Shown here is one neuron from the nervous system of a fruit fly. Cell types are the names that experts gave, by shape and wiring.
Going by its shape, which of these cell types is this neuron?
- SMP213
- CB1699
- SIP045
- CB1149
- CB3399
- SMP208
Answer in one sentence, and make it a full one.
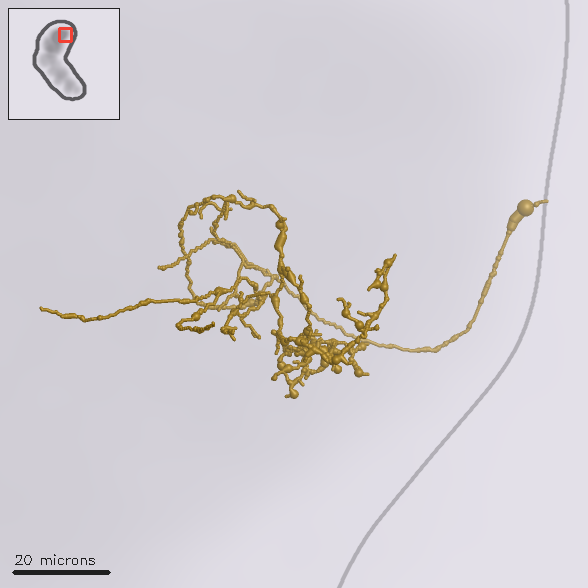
Belonging to the cell type CB3399 is this neuron.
